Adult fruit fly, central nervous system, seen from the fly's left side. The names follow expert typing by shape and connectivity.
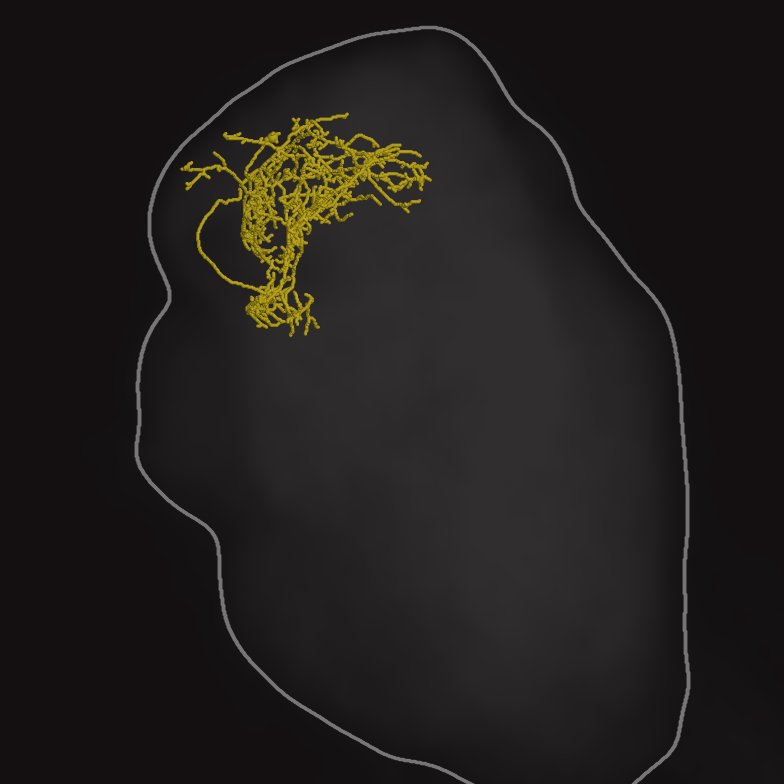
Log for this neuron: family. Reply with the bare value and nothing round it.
hemilineage AOTUv1_medial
